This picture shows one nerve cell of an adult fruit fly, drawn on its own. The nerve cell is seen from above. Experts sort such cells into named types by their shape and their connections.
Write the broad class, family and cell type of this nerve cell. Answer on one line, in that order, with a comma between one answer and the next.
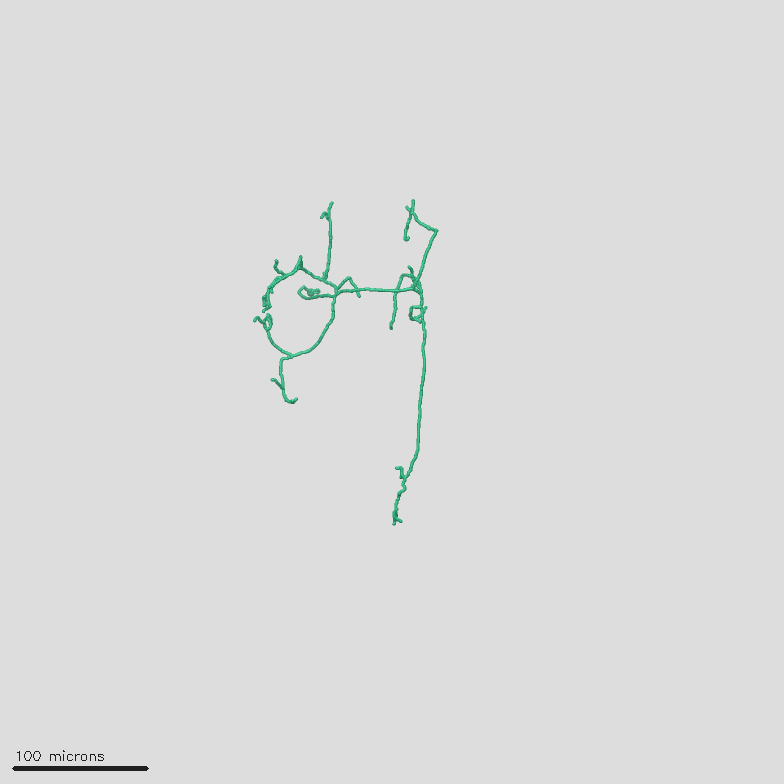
nerve-cord intrinsic neuron, hemilineage 07B, IN07B073_f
